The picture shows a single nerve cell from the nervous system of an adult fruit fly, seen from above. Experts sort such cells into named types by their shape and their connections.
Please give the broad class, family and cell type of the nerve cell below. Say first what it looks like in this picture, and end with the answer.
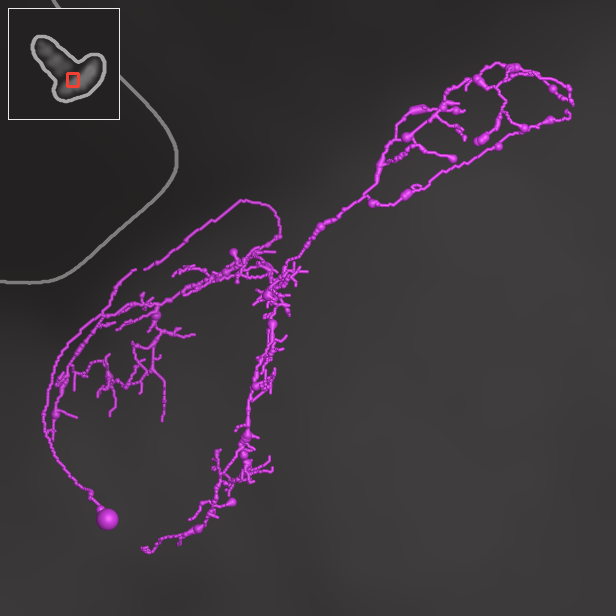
The cell body can be seen at the lower left of the picture. Dozens of branch ends can be seen. It is a central-brain intrinsic neuron. Its family is hemilineage LHp2. The cell type is LHPV6a9_b.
